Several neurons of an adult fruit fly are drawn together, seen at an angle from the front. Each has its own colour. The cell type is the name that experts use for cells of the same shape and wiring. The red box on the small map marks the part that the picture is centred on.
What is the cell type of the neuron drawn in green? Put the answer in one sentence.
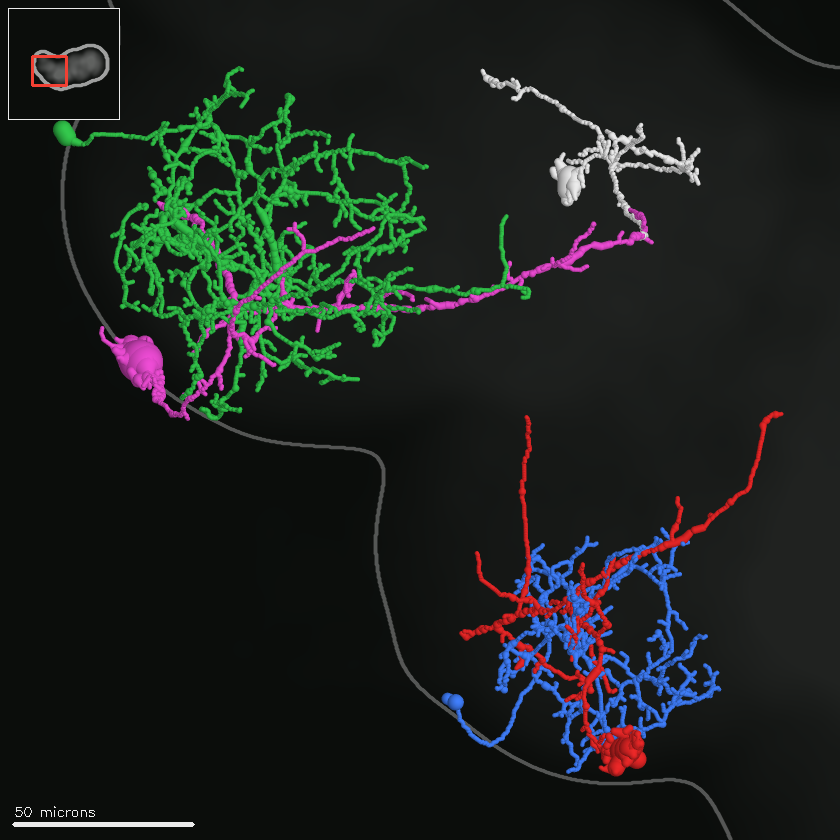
The cell type is IN20A.22A010.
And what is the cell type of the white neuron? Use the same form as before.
The cell type is ltm MN.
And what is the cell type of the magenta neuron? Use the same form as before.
The cell type is ltm1-tibia MN.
